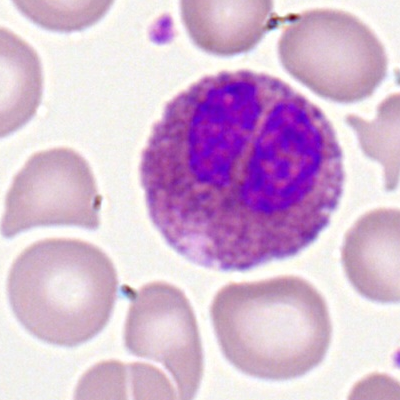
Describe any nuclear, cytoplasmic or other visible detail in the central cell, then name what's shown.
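Nucleus in two lobes, split by a thin pale cleft. Position: upper part of cell, more cytoplasm below. Chromatin dark purple, clumped, with paler patches. Small paler pink area in lower left of cytoplasm. Cell: eosinophil.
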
